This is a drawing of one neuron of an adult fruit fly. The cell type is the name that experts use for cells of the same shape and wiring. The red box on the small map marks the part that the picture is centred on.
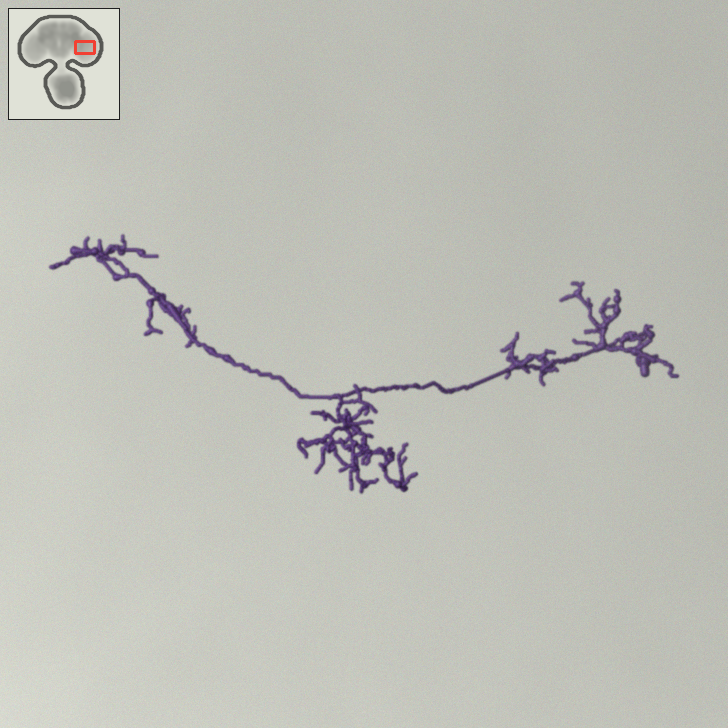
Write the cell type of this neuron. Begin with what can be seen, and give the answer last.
The picture shows dozens of branch ends. As drawn here it is wider than it is tall. It is an optic-lobe intrinsic neuron. It is of cell type TmY4.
